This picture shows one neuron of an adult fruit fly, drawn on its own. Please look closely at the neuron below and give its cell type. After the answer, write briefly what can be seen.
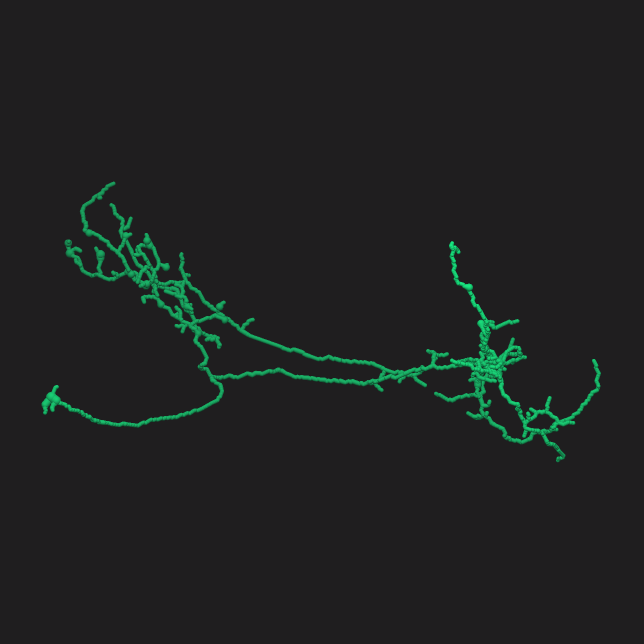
The cell type is CB2950. This is a central-brain intrinsic neuron. The cell body is on the left of the picture. The picture shows dozens of branch ends.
